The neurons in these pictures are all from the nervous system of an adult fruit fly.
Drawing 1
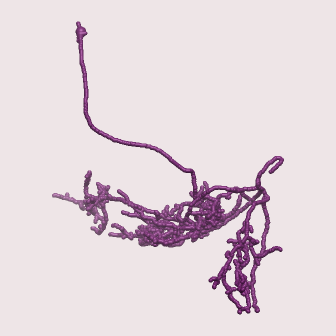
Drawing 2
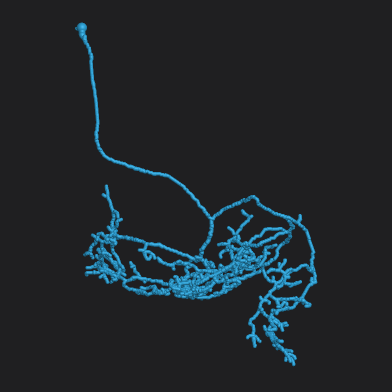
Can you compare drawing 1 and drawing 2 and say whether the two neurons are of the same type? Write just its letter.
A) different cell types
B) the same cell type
B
